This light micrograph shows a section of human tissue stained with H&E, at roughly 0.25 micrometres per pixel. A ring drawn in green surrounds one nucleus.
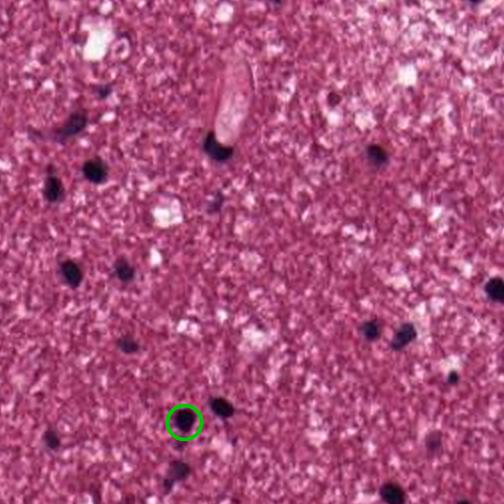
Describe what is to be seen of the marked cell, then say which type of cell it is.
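It is stained very dark and evenly throughout, with no paler inner detail showing. No distinct rim of cytoplasm is visible; the nucleus sits directly in the fine pink, grainy background. It lies close beside another dark nucleus of about the same size, just up and to the right of it. This is an oligodendrocyte.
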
